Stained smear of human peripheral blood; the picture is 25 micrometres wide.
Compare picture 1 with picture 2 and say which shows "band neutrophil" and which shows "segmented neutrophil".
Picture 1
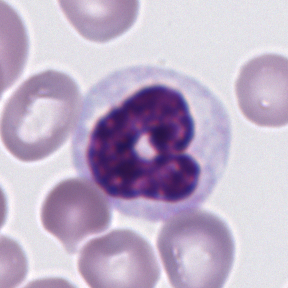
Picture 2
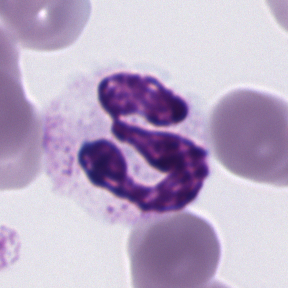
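Picture 1 shows a band neutrophil, and picture 2 shows a segmented neutrophil. In picture 1 the nucleus curves into a ring around a small clear hole.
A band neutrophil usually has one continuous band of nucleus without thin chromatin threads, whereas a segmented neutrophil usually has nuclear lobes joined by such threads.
The outline is round and smooth in picture 1 but only roughly round in picture 2. Picture 1 has a moderate rim of pale lilac-blue cytoplasm, while picture 2 has abundant, very pale pinkish cytoplasm with fine pink-violet granules scattered through it. In both pictures the chromatin is dark purple and coarsely clumped.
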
